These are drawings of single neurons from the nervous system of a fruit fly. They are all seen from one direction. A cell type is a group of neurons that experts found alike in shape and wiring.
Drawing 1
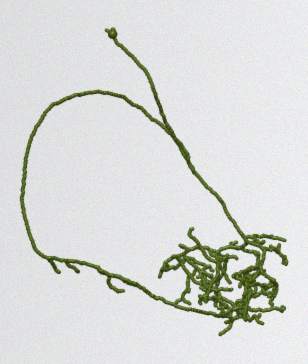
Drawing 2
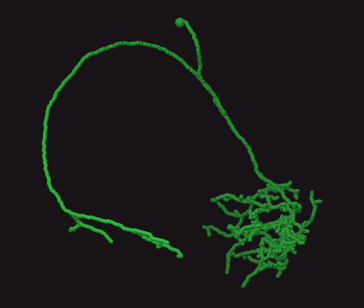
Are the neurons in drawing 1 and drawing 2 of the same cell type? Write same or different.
same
